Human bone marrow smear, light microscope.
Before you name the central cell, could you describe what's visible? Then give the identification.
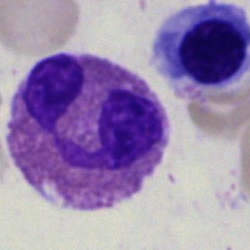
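Abundant cytoplasm surrounds a nucleus with dark purple, condensed chromatin. Coarse pinkish-purple granules pack the cytoplasm. The cell is an eosinophil.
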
